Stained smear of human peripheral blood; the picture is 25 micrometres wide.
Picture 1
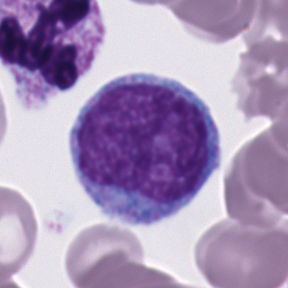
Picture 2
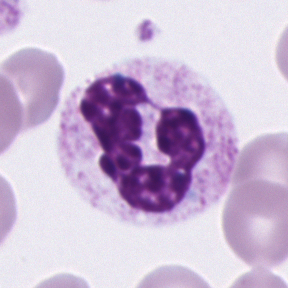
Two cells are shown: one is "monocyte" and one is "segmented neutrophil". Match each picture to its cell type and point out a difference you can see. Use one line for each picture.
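The cell in picture 1 is a monocyte. No distinct granules can be seen in the cytoplasm.
The cell in picture 2 is a segmented neutrophil. Fine pink-violet granules are scattered throughout the cytoplasm.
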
